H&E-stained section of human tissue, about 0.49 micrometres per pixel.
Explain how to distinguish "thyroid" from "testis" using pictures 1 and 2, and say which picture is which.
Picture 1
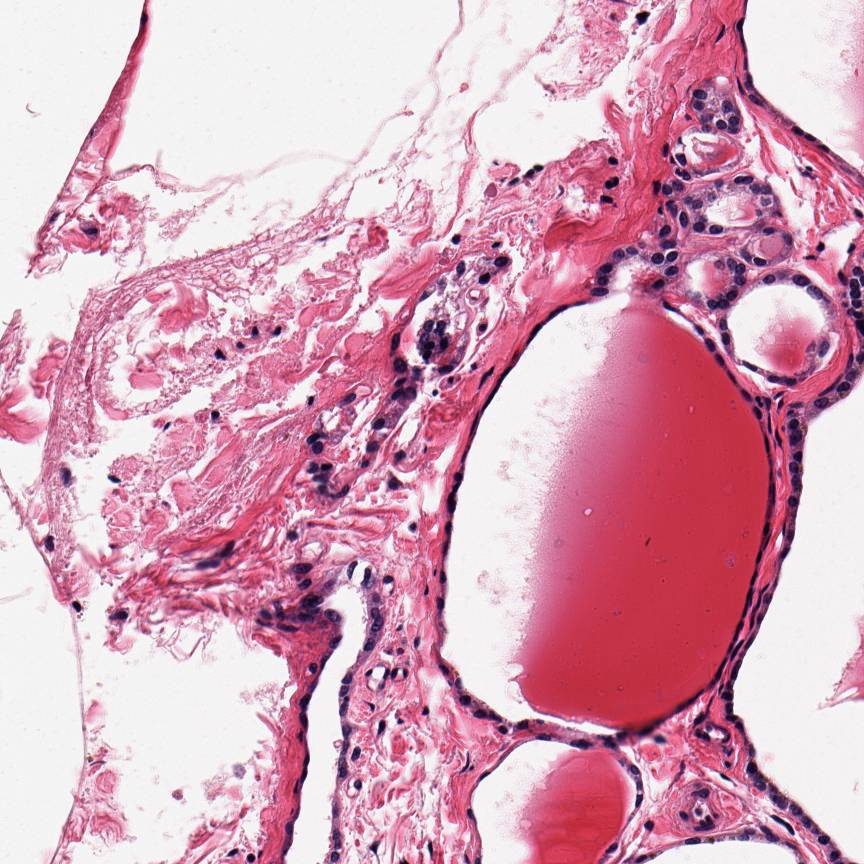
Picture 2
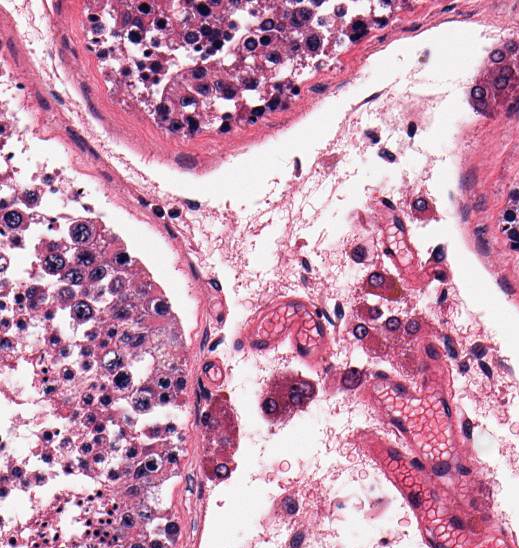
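You've got thyroid in the first one and testis in the second. In the thyroid, one large oval space fills much of the right half, lined by a single layer of flattened cells with dark nuclei, and small rounded spaces lined by cuboidal cells cluster at the upper right. The left half is loose, frayed pink connective tissue. In the testis, the tubules at the top and left are crowded with rounded cells with round, dark nuclei, each tubule bounded by a pink fibrous band with flattened, elongated nuclei. Polygonal cells with abundant eosinophilic cytoplasm and round nuclei lie singly and in small groups in the central and lower stroma.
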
